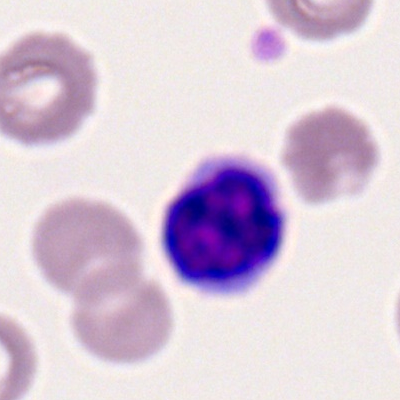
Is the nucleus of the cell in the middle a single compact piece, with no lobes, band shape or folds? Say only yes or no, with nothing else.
Yes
